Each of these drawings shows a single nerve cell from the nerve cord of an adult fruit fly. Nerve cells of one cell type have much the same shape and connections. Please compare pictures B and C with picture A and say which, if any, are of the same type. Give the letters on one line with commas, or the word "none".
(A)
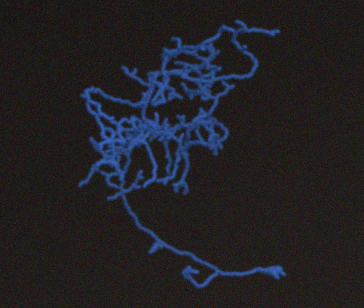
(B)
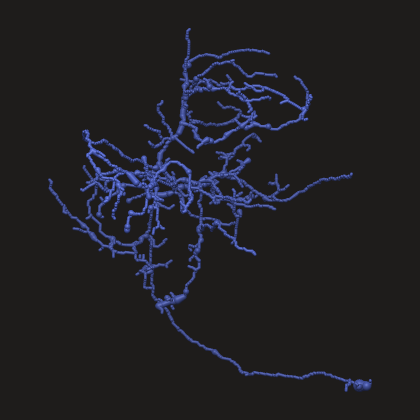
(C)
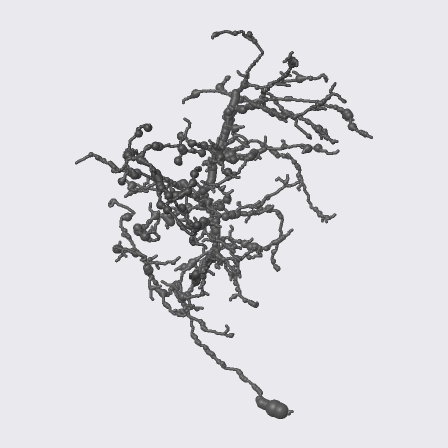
B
